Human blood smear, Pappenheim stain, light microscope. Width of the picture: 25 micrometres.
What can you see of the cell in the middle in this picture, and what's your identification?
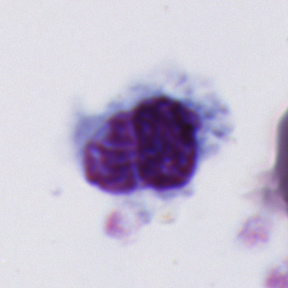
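See that narrow cleft running roughly top to bottom? It lies between the two nuclear lobes, and the chromatin in both is dense and deep purple. The nucleus comes to about 11 by 8 micrometres. The cytoplasm's pale blue-grey and sits mostly above and to the right of the nucleus, with fine dark purple specks scattered at the upper right of the cell. It's a hairy cell.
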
